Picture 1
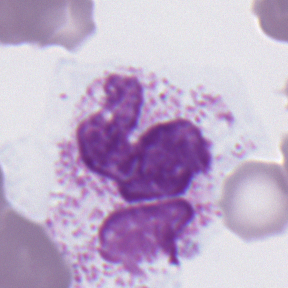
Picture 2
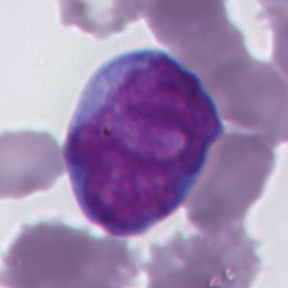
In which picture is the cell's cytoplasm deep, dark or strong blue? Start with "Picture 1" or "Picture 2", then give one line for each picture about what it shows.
Picture 2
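What picture 1 shows: The cytoplasm is pale and almost colourless.
What picture 2 shows: The thin rim of cytoplasm is blue.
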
